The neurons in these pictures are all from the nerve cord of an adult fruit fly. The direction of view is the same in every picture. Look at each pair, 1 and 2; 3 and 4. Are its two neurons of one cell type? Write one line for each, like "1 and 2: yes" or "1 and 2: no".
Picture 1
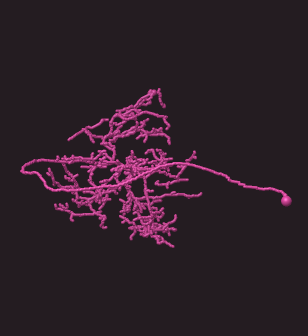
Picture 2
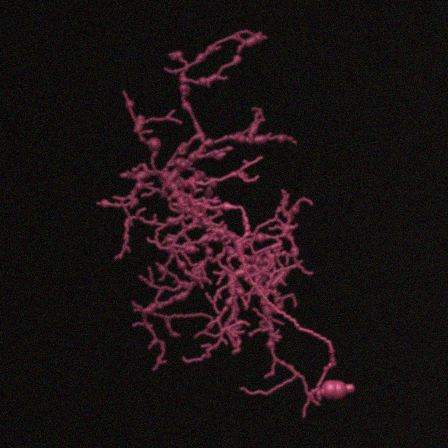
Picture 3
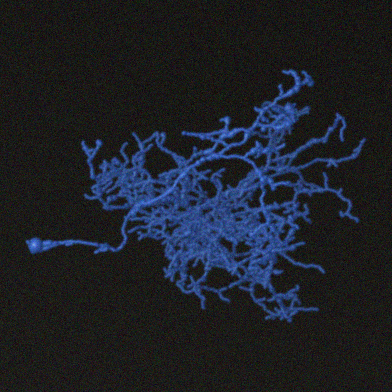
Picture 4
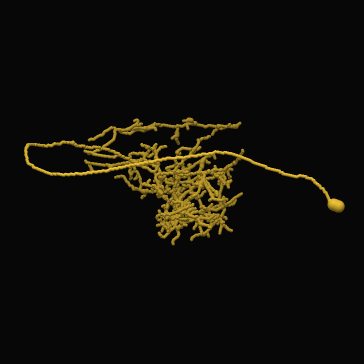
1 and 2: yes
3 and 4: yes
